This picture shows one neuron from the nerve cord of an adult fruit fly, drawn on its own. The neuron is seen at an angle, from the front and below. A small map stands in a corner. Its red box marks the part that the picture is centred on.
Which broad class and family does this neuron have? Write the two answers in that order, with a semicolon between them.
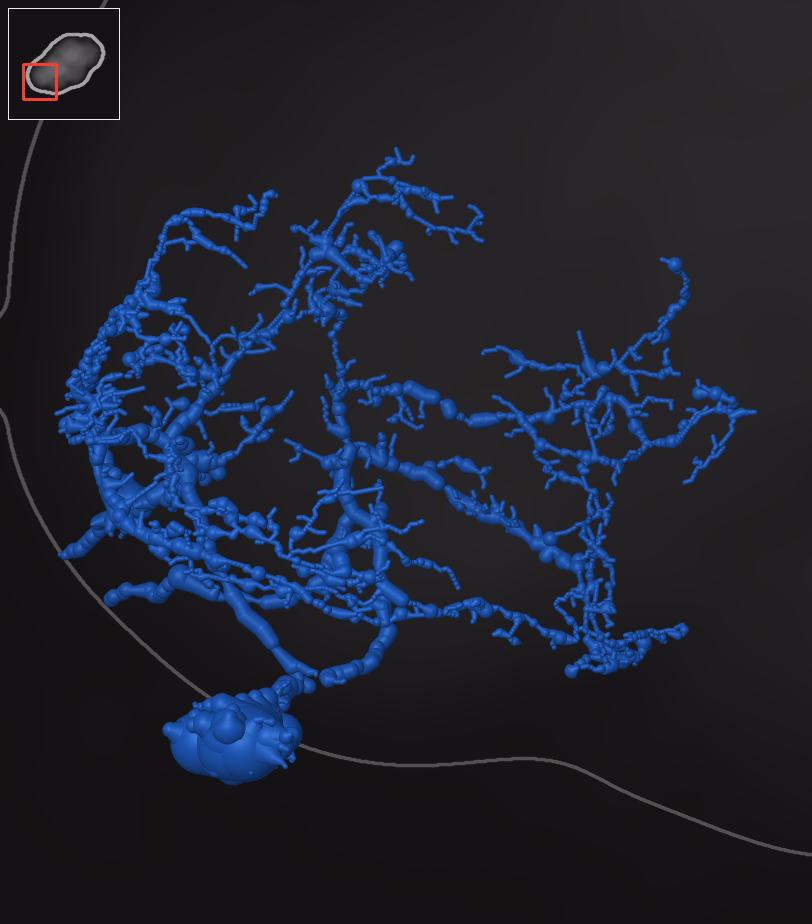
efferent neuron of the nerve cord; hemilineage 00B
